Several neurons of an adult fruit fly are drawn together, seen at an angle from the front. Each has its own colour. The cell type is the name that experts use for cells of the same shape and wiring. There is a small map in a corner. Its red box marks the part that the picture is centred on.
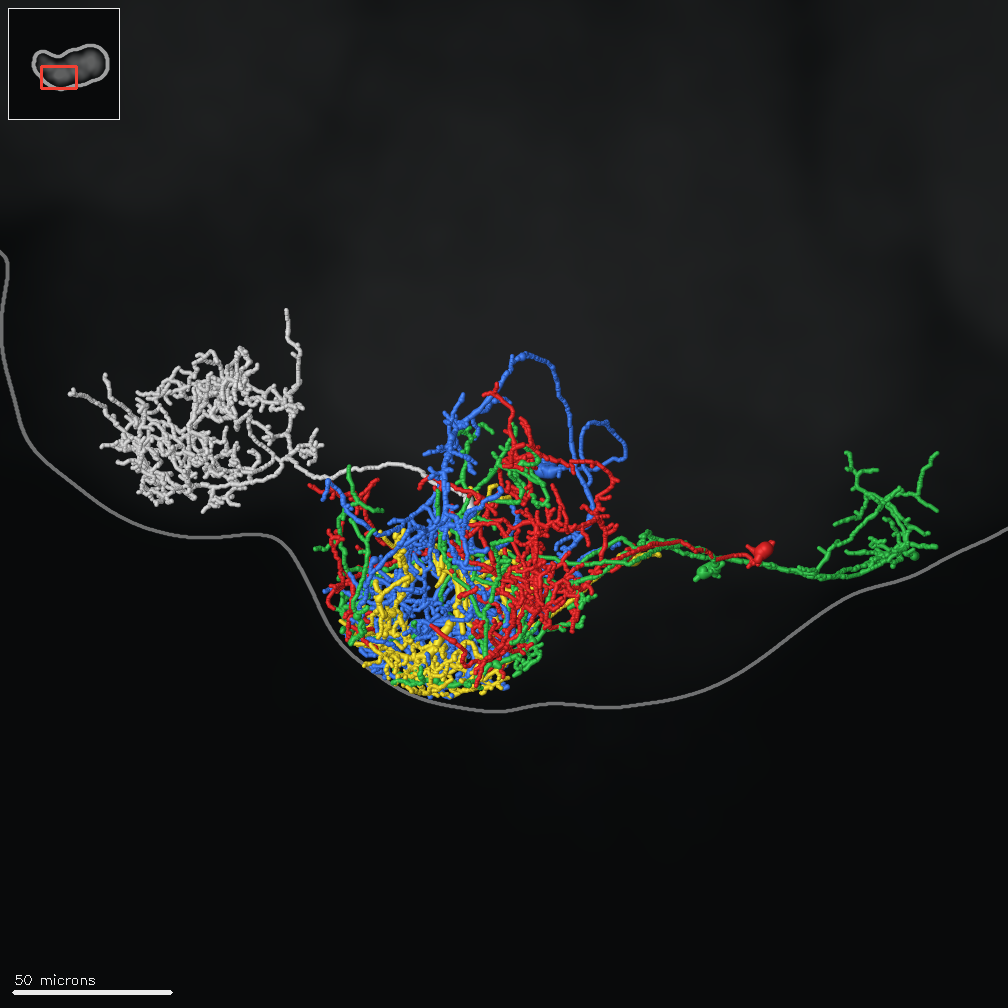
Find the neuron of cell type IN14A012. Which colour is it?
green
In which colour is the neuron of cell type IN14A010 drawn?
red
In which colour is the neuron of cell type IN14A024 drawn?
white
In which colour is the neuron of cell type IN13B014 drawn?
yellow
